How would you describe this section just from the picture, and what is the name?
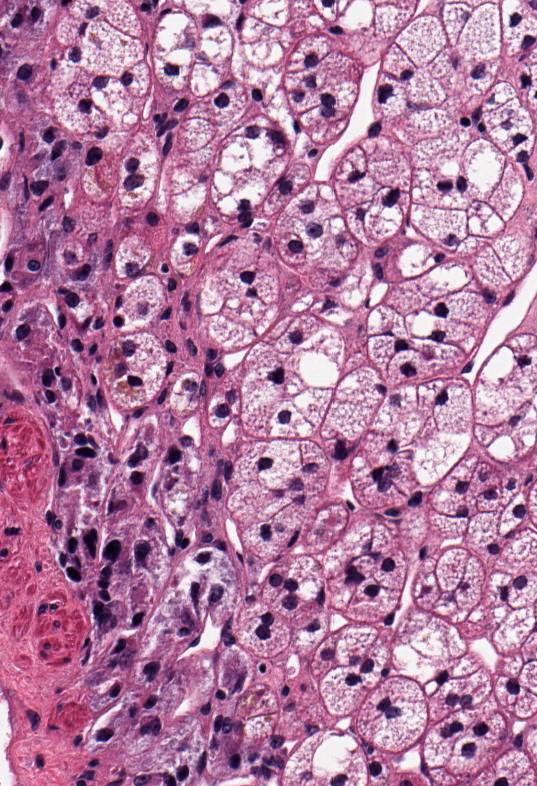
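Thin pink septa frame rounded nests of large pale cells at centre and right. Each packs several cells without a central lumen; cytoplasm is abundant, foamy and pale pink to clear. Along the left, smaller crowded cells have darker, elongated nuclei. This is adrenal gland.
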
